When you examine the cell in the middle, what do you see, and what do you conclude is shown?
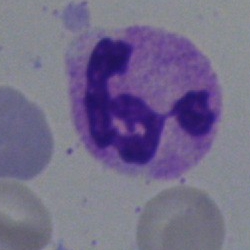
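Start with the nucleus: it is split into lobes, and the right-hand lobe is joined to the rest by a thin strand. Notice how dense, dark purple and coarsely clumped the chromatin is. Around it lies plentiful, pale pinkish-lilac cytoplasm, with fine pinkish-purple granules scattered through it. This is a segmented neutrophil.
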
